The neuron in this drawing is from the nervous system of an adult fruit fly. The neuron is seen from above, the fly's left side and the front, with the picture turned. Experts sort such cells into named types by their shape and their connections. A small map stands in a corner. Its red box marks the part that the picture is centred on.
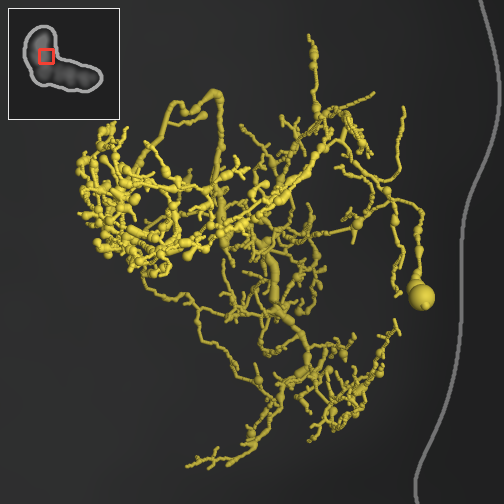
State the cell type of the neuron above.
SLP381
